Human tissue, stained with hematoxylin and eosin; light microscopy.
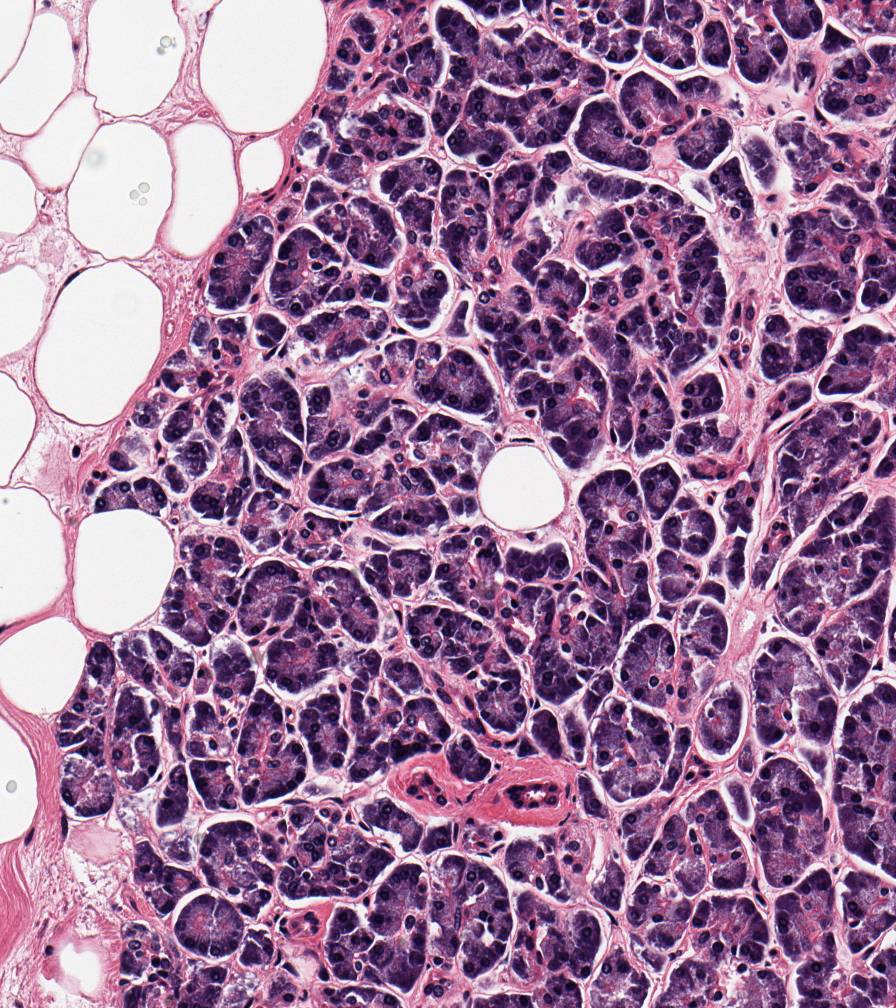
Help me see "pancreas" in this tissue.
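This is pancreas, and the closely packed small acini, grouped into lobules and filling most of the field, fit it.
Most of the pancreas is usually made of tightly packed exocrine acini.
The acinar cells are pyramidal, with round nuclei towards the base, deep purple cytoplasm basally and paler, granular cytoplasm towards the centre of each acinus.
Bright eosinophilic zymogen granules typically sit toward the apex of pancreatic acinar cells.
Besides that, a single isolated fat cell sits among the acini near the centre of the field.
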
